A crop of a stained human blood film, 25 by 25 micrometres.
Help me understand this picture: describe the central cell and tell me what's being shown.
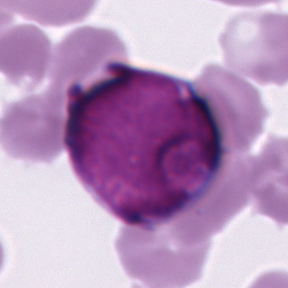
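The chromatin is fine and evenly spread, without coarse clumps. A pale round nucleolus with a darker ring-like border sits in the nucleus's right part. A thin cytoplasmic rim stains dark blue, and small blunt knobs project from the top margin. It is a myeloblast.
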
